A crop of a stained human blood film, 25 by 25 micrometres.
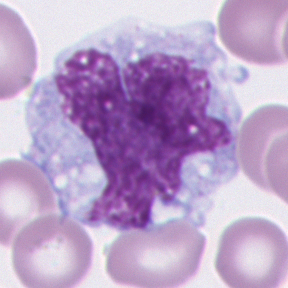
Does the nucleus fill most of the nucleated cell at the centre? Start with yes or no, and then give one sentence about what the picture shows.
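No. The cytoplasm is abundant and pale grey-blue.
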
